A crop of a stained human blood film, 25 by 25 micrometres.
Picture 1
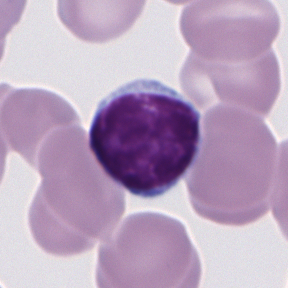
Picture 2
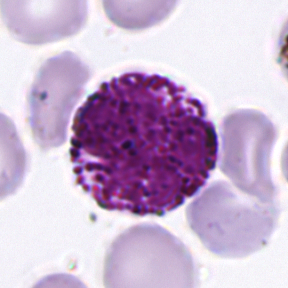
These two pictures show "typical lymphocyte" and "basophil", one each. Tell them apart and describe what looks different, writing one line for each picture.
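Picture 1 shows a typical lymphocyte: No granules are seen in the cytoplasm.
Picture 2 shows a basophil: The cell is densely packed with coarse dark purple granules.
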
